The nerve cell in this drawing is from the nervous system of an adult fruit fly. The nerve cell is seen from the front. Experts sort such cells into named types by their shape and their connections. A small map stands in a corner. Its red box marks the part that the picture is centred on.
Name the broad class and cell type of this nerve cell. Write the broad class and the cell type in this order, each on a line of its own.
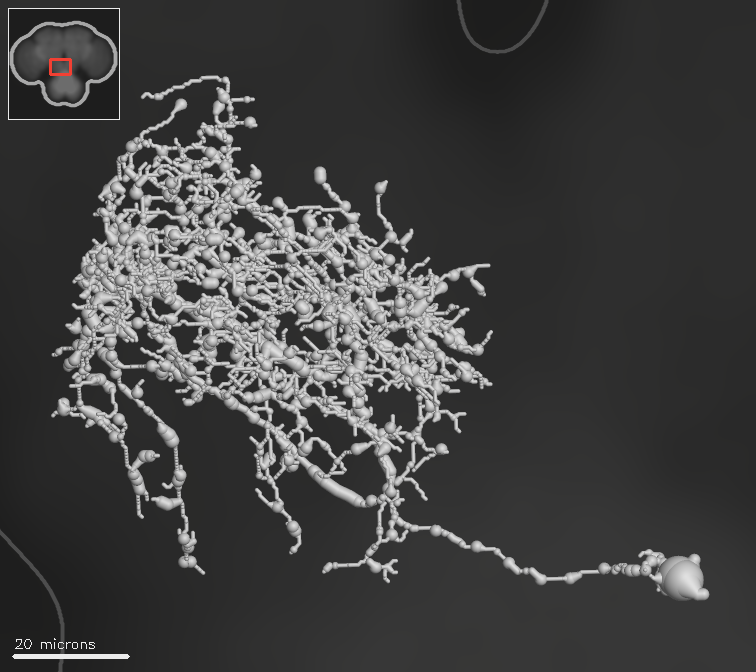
central-brain intrinsic neuron
GNG592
